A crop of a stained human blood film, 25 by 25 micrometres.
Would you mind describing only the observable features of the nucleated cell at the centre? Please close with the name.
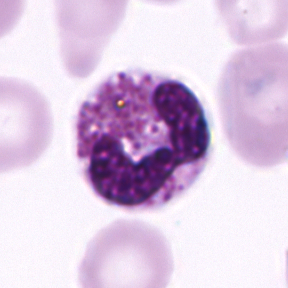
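The nucleus is divided into two lobes, which lie along the right and lower edges of the cell. Its chromatin is dense and dark purple. No nucleoli are visible. The cell is an eosinophil.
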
